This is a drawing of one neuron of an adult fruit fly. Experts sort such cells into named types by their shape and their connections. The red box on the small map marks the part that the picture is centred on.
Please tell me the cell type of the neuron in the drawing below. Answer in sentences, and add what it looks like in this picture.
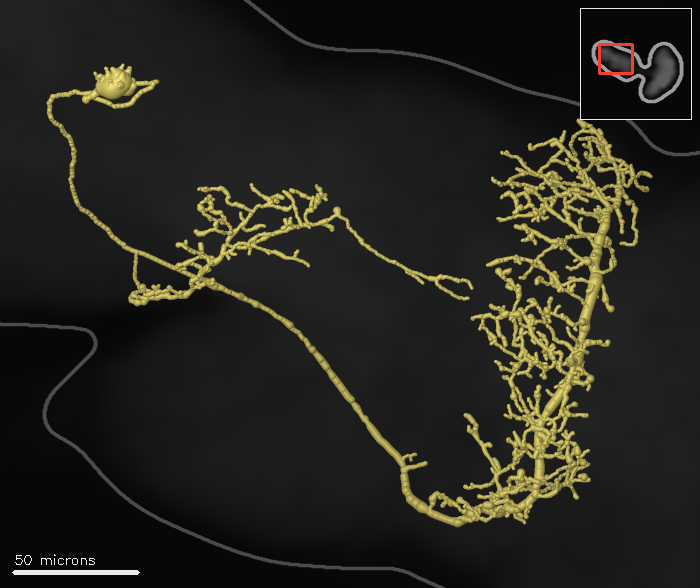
The cell type is IN17B001. It is a nerve-cord intrinsic neuron. It lies in the nerve cord. By the scale bar it is about 250 microns wide in this view. The picture shows more than a hundred branch ends.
